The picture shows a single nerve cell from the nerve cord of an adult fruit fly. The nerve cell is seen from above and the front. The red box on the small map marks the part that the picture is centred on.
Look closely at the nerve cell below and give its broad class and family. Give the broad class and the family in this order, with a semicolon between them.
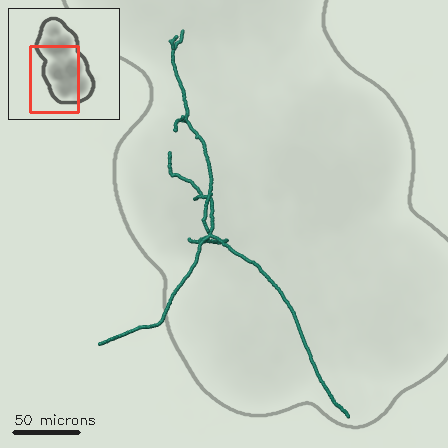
sensory neuron ascending to the brain; class mechanosensory proprioceptive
